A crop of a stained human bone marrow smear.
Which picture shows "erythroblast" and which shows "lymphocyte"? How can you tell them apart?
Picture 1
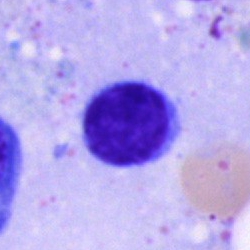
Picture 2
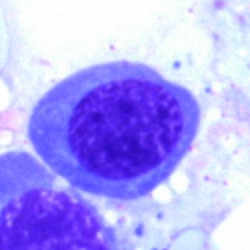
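The lymphocyte is in picture 1, and the erythroblast is in picture 2. The lymphocyte's outline is round and smooth, and the erythroblast's is smooth with no surface projections. Neither cell shows granules in its cytoplasm. In the lymphocyte, the cytoplasm forms only a very thin rim, seen best on the right side.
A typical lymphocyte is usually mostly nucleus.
In the erythroblast, the nucleus sits off-centre toward the right, so the widest band of cytoplasm lies on the left. That cytoplasm is stained an even medium blue and contains no visible vacuoles. The lymphocyte's chromatin is dark purple and condensed, and no nucleoli are visible in its nucleus.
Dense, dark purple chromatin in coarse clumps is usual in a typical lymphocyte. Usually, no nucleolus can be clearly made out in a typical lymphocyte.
The erythroblast's chromatin is coarse and clumped into dark patches with paler spaces between them. In picture 1, a pale red cell lies to the lower right of the lymphocyte without touching it.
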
